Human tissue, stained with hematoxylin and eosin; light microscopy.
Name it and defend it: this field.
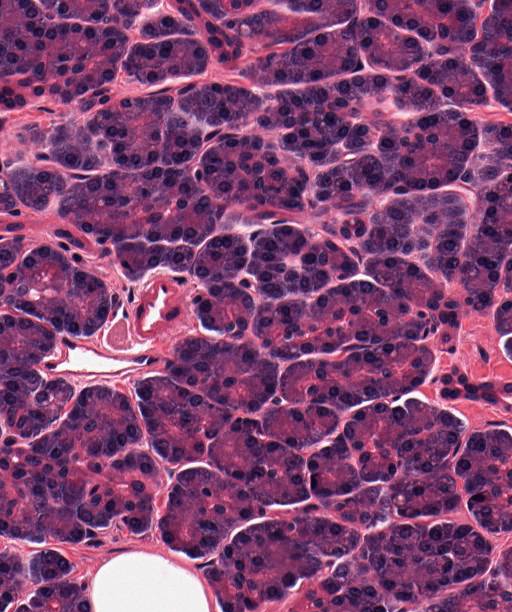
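That's exocrine pancreas, filling the whole field as closely packed acini grouped into small lobules.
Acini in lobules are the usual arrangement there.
The acinar cells are pyramidal, each with one round, dark nucleus set toward the outer base. Their cytoplasm goes dark purple at the base and pinker toward the acinar centre.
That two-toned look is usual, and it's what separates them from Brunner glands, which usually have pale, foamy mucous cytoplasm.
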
